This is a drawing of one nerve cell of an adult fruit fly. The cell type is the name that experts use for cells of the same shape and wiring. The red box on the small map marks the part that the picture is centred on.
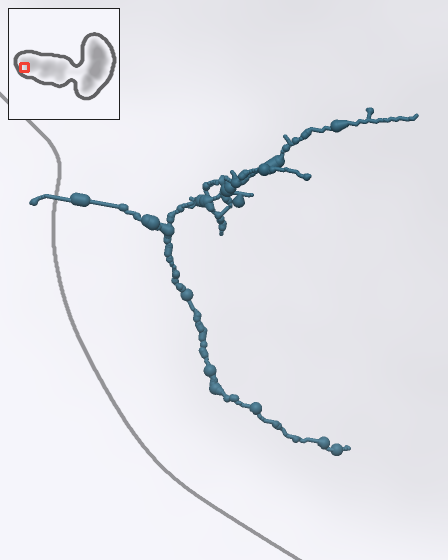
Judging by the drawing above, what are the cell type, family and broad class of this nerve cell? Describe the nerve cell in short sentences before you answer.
It is in the nerve cord and does not reach the brain. No cell body is drawn. Its cell type is SNta45. Its family is called class mechanosensory tactile. Its broad class is sensory neuron entering the nerve cord.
